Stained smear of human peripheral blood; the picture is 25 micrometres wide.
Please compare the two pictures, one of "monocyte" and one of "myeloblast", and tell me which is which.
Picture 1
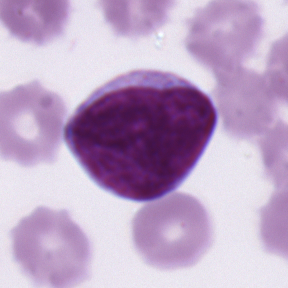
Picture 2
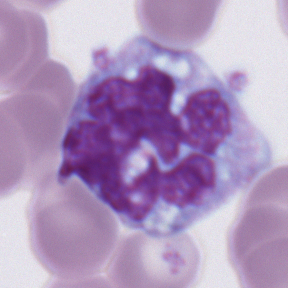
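The myeloblast is in picture 1 and the monocyte in picture 2. Their outlines differ: the myeloblast's is smooth, without projections, while the monocyte's is irregular and somewhat angular rather than round. In the myeloblast, the cytoplasm shows only as a narrow crescent along the upper edge; the cell is about 14 by 12 micrometres, its nucleus about 13 by 10 micrometres, and the nucleus fills about 80% of the cell's area.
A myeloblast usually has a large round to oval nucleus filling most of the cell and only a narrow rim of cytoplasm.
The monocyte's nucleus also fills most of the cell, yet leaves a moderate rim of cytoplasm. Several small clear vacuoles lie in the monocyte's cytoplasm, whereas none are seen in the myeloblast.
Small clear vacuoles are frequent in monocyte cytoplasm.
No distinct nucleoli can be seen in the monocyte's nucleus.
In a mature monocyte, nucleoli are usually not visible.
Both cells have pale greyish-blue cytoplasm; the myeloblast shows no granules and the monocyte no coarse coloured granules.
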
